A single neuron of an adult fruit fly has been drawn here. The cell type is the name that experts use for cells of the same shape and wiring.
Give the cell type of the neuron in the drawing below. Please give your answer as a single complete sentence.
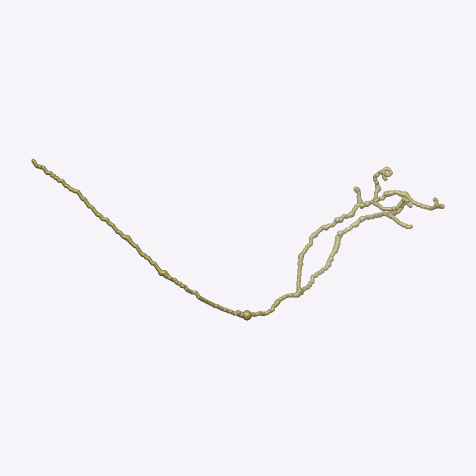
Belonging to the cell type SNxx04 is this neuron.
